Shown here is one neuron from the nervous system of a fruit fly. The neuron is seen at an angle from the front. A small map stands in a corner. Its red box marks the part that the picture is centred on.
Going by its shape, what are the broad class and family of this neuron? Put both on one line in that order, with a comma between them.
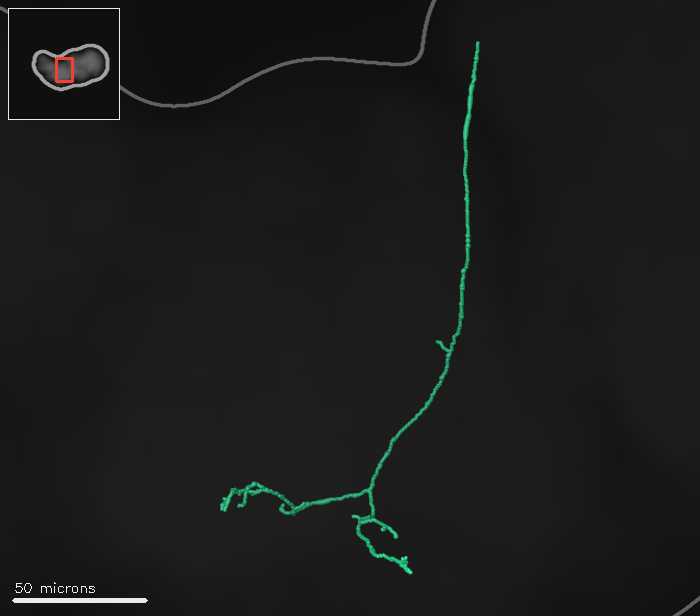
sensory neuron entering the nerve cord, class mechanosensory tactile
